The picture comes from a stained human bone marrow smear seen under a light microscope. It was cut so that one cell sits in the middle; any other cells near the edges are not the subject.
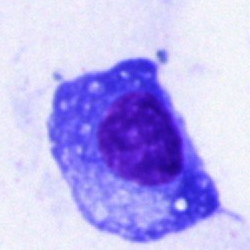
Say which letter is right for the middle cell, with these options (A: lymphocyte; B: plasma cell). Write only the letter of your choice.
B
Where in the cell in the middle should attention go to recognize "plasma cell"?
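Consistent with plasma cell: nucleus off-centre, toward the right side of the cell.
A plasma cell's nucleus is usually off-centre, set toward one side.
Also seen: many small round clear vacuoles scattered through the cytoplasm. Lower cytoplasm paler and more foamy than upper. Two small dark dots just at the upper edge of the cell.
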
